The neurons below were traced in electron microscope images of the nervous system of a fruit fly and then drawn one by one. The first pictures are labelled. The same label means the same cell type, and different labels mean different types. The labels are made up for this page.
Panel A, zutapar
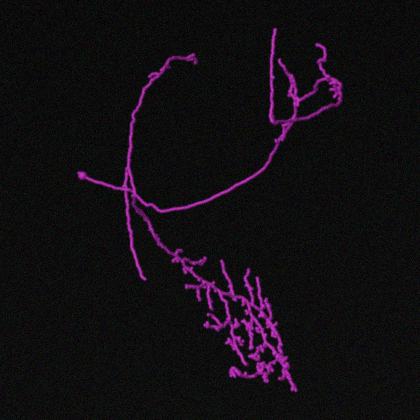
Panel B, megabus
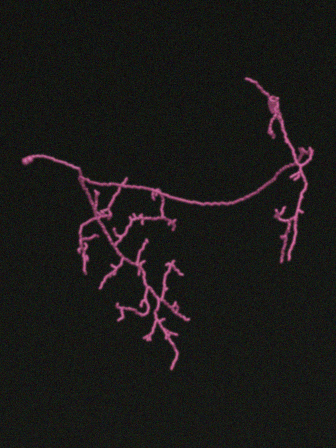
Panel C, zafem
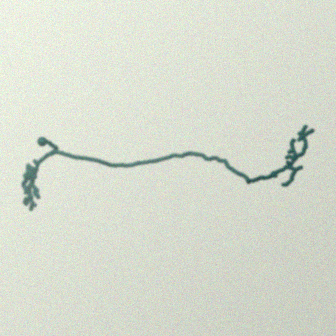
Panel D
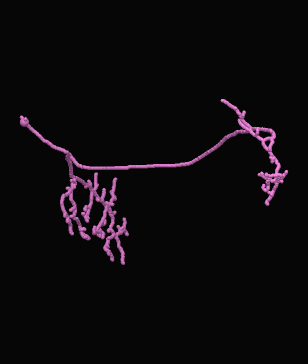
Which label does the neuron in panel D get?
megabus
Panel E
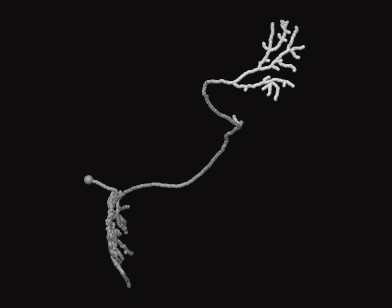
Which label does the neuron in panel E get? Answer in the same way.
zafem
